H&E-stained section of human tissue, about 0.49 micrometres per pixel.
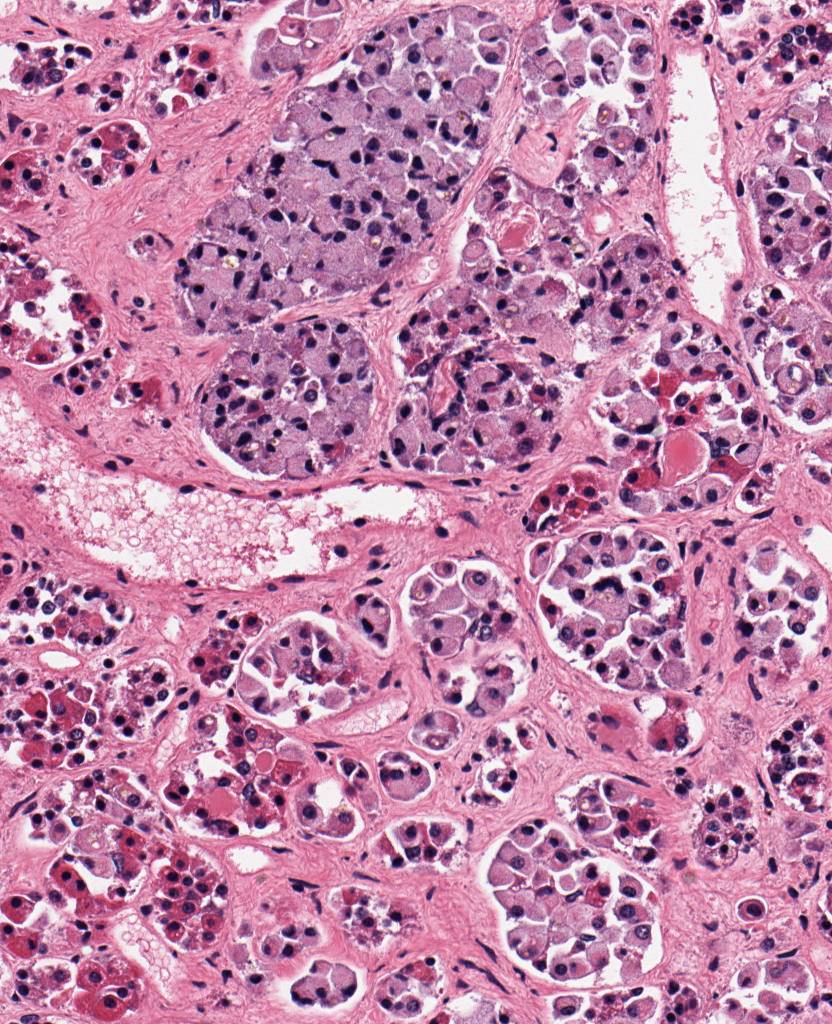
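Pituitary: rounded nests of cells parted by thin fibrous septa throughout, largest in the upper middle, smaller in the lower half. Nest cells are large and polygonal, with abundant granular cytoplasm and round nuclei. The septa are pink collagenous tissue with scattered spindle-shaped nuclei.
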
